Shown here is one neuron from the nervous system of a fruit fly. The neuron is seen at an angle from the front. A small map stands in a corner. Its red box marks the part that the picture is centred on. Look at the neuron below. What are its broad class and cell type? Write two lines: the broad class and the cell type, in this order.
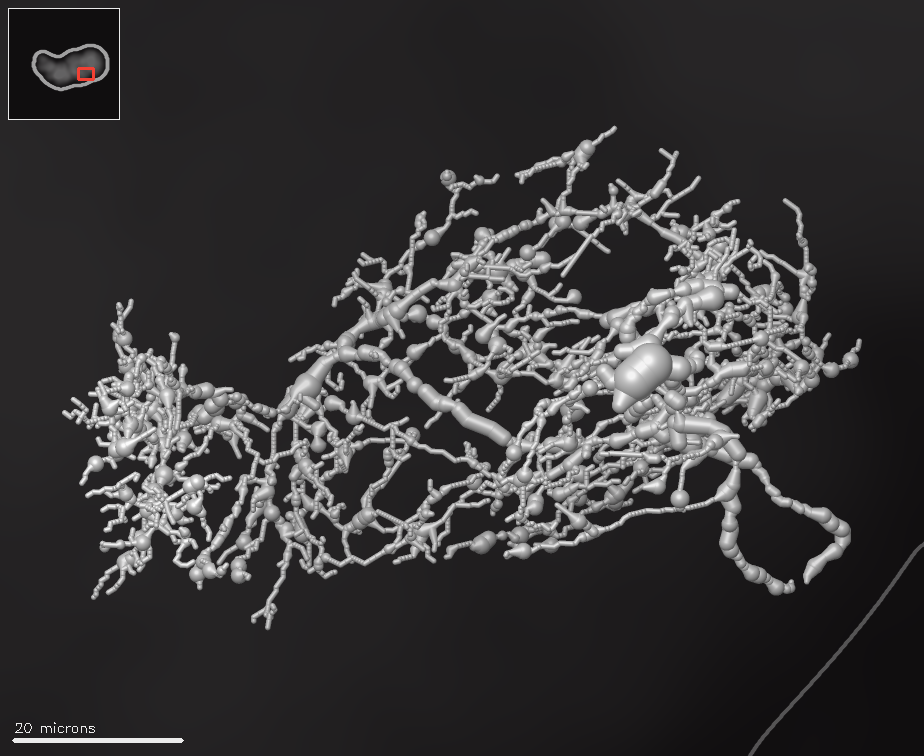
central-brain intrinsic neuron
PRW055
